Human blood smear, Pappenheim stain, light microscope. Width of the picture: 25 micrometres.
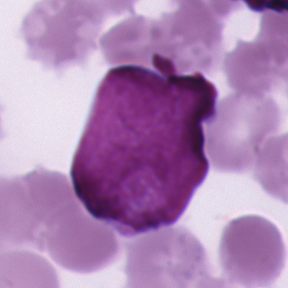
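Myeloblast, the cell in the middle of a stained smear of human peripheral blood. The whole cell stains an almost even deep purple-magenta, and the dark mass has a fine, streaky texture rather than coarse clumps. A slightly paler, mottled patch lies in the lower middle of the cell, and a small knob-like tag sticks out from its top edge.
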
